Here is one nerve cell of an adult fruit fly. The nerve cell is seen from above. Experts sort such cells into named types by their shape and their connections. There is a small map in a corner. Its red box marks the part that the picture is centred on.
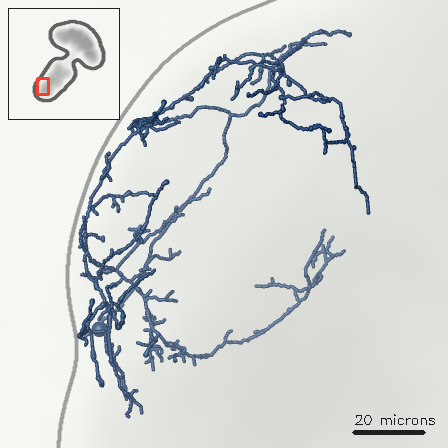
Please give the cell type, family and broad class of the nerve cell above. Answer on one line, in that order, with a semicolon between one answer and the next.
IN16B086; hemilineage 16B; nerve-cord intrinsic neuron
